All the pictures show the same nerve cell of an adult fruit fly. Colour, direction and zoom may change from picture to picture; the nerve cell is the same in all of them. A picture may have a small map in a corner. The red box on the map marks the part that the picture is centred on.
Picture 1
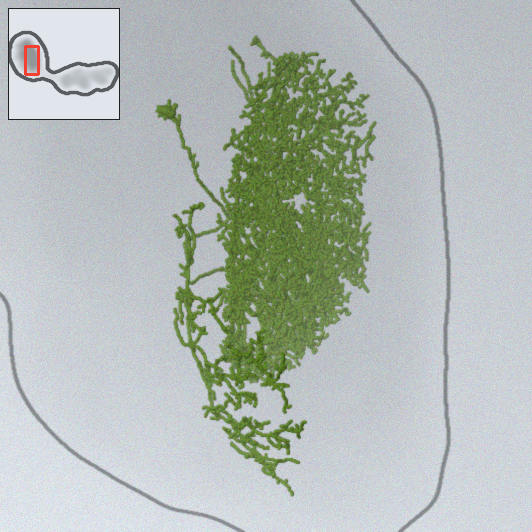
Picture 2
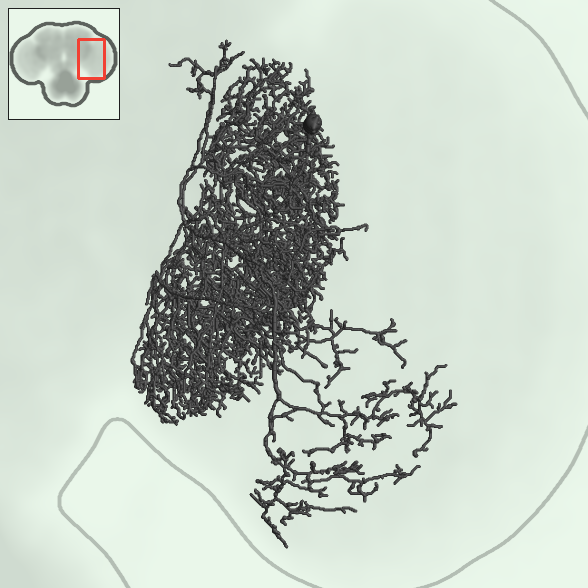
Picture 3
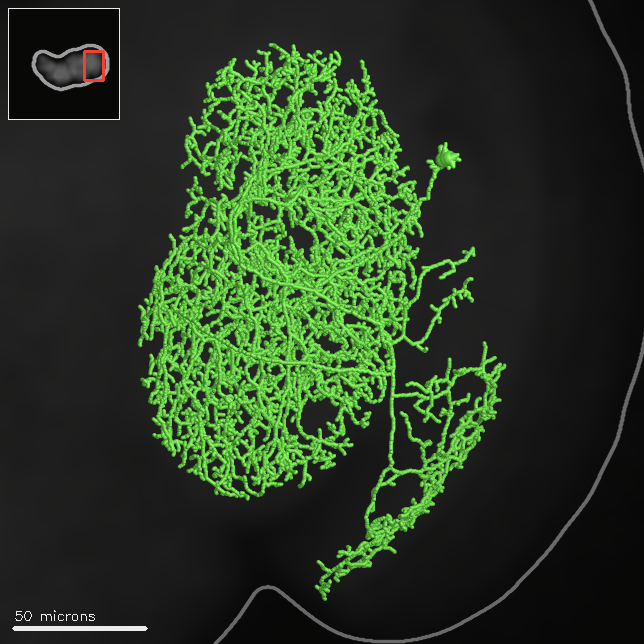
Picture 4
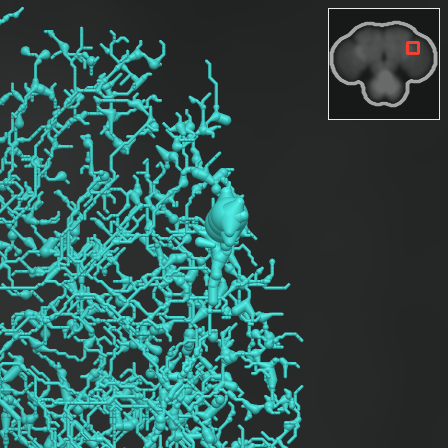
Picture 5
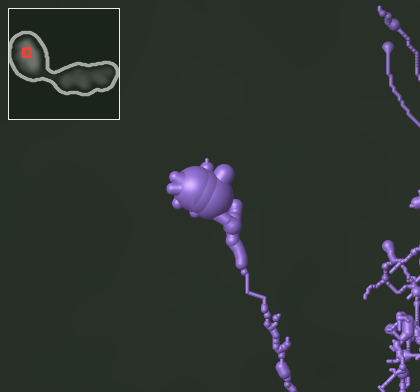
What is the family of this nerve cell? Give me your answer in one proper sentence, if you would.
The family of the nerve cell is LT.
